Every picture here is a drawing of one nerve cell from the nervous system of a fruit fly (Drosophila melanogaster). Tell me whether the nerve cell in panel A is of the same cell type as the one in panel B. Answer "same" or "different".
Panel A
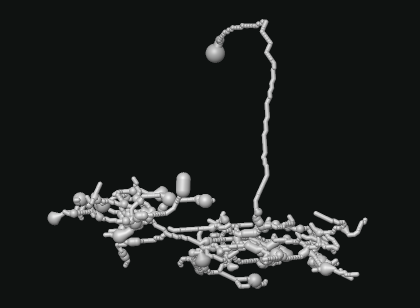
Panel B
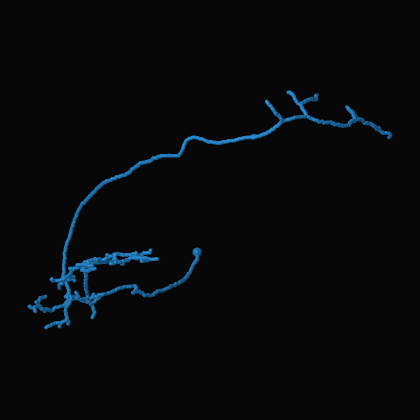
different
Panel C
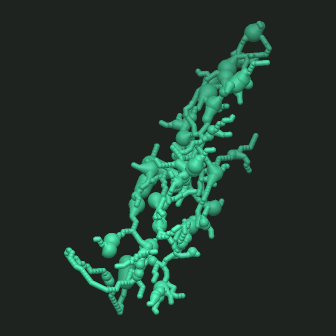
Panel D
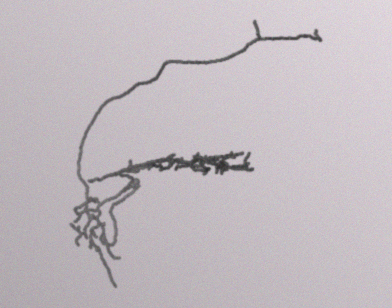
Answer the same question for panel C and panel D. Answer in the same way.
different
